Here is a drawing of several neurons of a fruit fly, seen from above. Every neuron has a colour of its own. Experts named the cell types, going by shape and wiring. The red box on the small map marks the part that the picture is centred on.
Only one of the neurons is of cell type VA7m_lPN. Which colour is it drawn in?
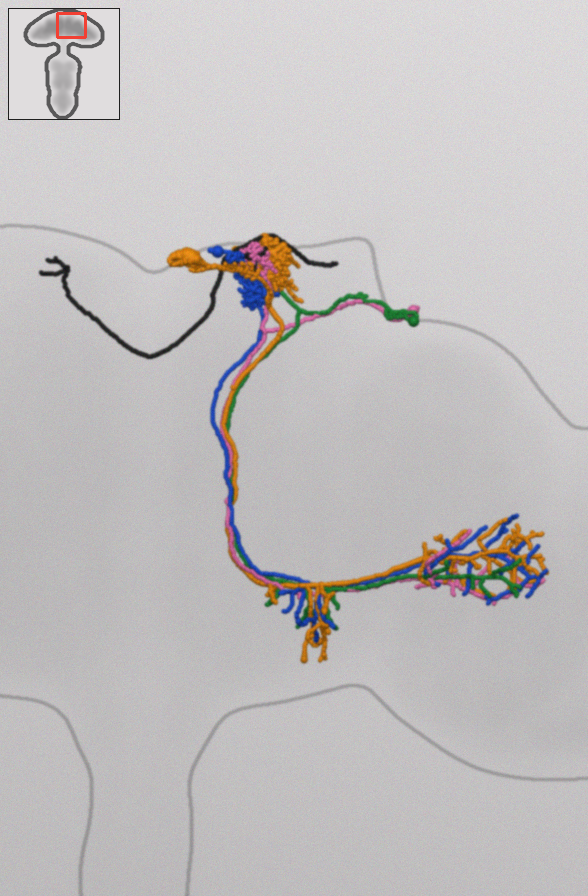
green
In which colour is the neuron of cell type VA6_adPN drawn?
orange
